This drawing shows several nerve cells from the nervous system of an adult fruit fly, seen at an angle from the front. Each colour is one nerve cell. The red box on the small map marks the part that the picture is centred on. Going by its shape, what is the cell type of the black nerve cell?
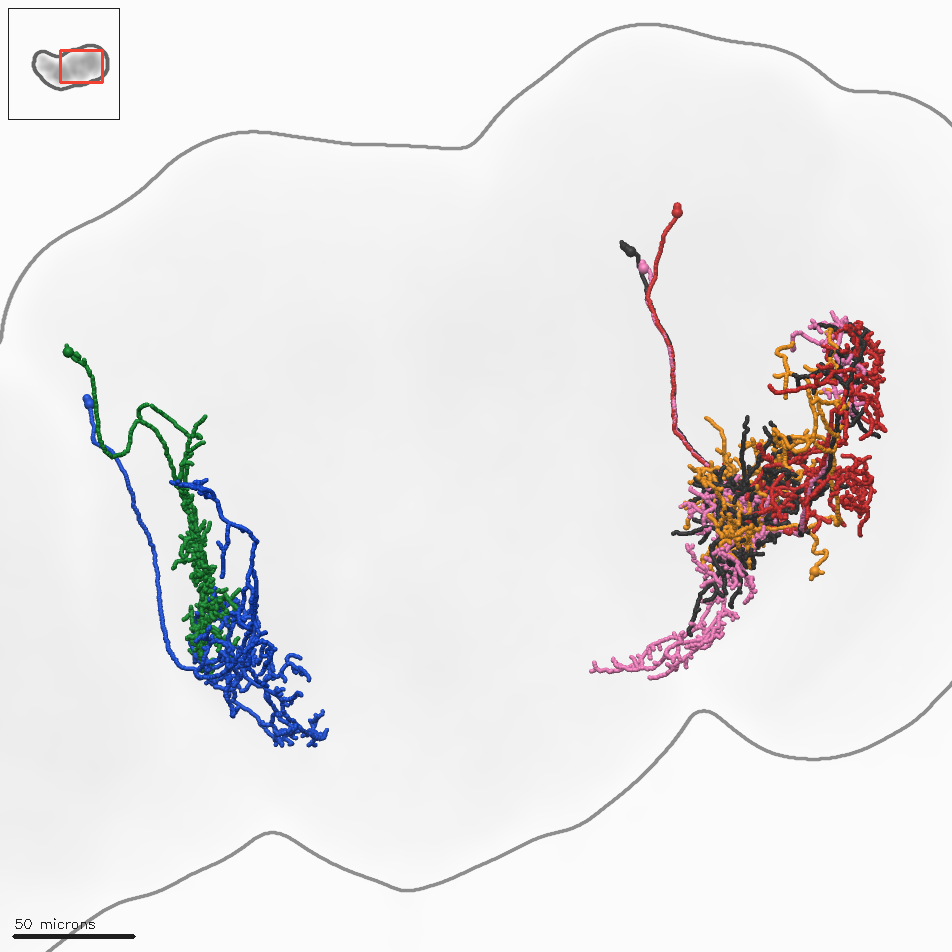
AVLP555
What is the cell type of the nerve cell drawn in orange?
CB3499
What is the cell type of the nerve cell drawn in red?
CB1549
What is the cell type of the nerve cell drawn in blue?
CB2086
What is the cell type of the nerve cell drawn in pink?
CB3384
